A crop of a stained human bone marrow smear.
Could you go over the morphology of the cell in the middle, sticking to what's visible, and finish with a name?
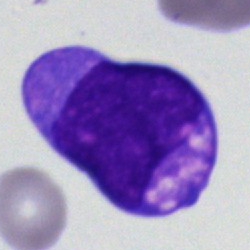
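Irregular cell outline, rounded bulge of cytoplasm at upper left. Nucleus large, filling most of the cell. Chromatin dark purple, finely textured, not coarsely clumped. Cluster of small round clear vacuoles in cytoplasm, lower right. Blast.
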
